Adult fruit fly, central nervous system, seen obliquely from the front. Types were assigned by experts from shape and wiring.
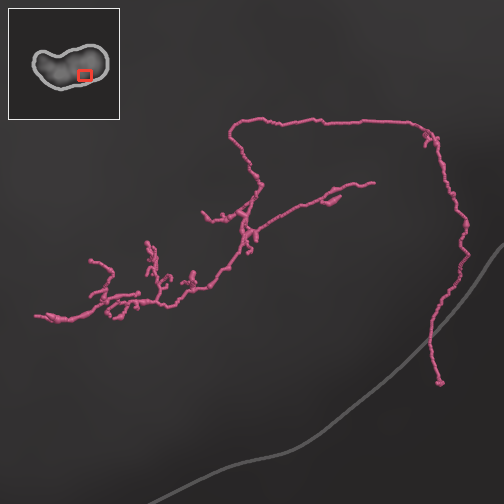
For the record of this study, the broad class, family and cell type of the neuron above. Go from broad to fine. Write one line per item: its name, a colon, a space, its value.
broad class: sensory neuron entering the brain
family: class gustatory
cell type: PhG7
